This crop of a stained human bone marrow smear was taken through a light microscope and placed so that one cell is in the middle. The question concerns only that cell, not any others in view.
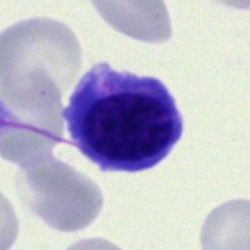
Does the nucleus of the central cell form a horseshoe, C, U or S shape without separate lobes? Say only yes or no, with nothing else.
No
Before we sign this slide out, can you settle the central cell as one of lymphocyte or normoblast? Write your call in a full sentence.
Centrally within this crop lies a normoblast.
